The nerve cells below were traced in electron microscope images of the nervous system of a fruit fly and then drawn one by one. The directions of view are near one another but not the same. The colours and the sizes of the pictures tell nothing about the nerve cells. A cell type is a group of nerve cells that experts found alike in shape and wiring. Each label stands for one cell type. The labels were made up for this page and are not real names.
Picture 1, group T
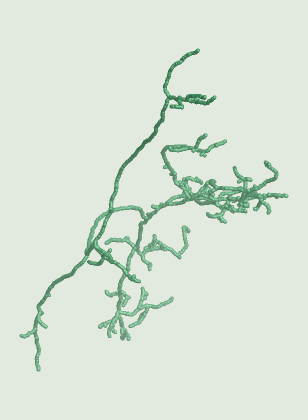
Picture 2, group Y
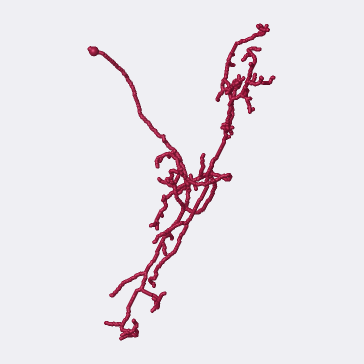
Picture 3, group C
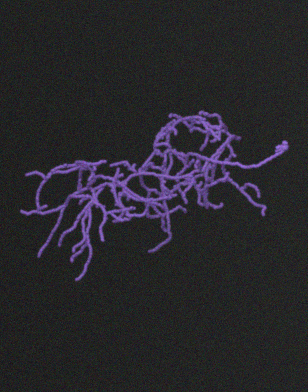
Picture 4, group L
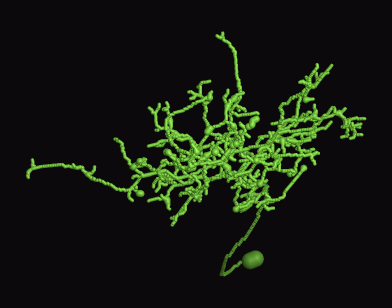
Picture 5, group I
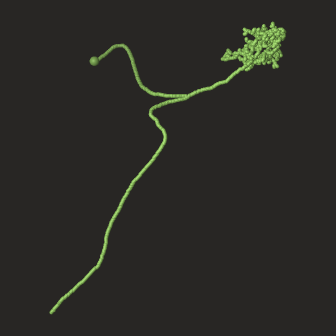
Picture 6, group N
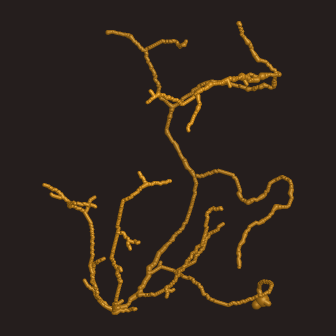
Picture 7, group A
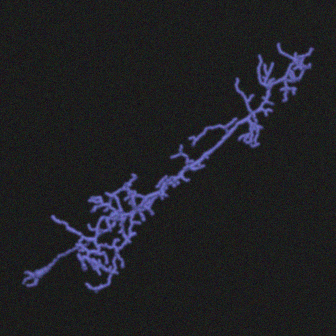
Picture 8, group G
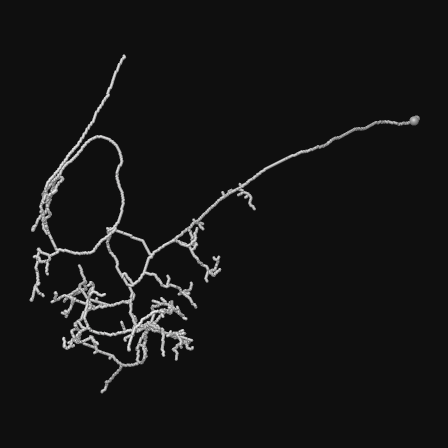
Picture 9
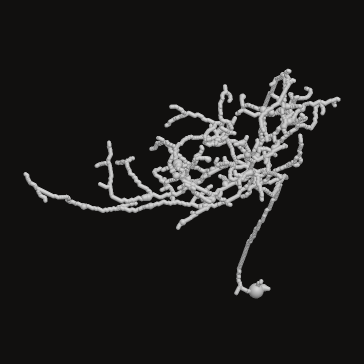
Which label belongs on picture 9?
group L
